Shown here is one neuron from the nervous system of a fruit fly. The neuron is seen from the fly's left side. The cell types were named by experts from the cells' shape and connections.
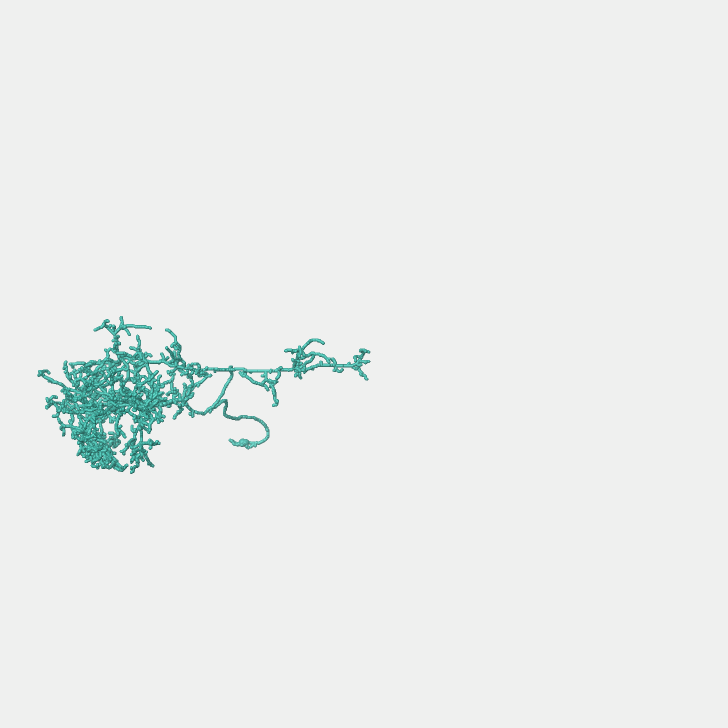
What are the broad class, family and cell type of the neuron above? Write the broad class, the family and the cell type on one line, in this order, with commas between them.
nerve-cord intrinsic neuron, hemilineage 10B, IN10B002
